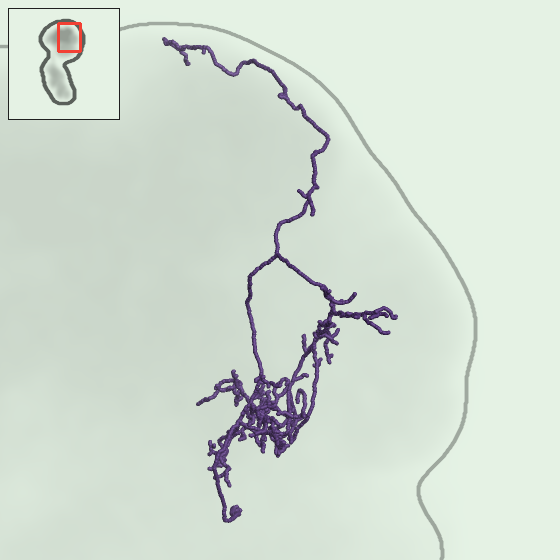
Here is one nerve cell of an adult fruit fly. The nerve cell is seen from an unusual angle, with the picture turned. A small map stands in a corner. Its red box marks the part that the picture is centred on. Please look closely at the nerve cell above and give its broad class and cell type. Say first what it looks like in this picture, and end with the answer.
As drawn here it is taller than it is wide. It is a central-brain intrinsic neuron. It is of cell type CL258.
